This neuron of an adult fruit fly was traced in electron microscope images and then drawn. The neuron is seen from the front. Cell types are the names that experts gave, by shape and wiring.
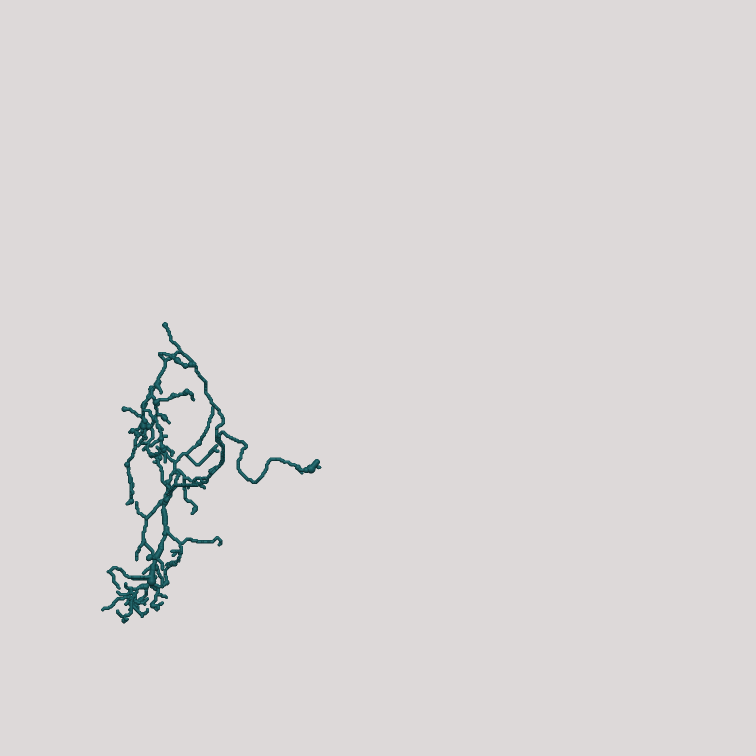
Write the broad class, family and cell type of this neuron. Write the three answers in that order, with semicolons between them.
nerve-cord intrinsic neuron; hemilineage 16B; IN16B076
